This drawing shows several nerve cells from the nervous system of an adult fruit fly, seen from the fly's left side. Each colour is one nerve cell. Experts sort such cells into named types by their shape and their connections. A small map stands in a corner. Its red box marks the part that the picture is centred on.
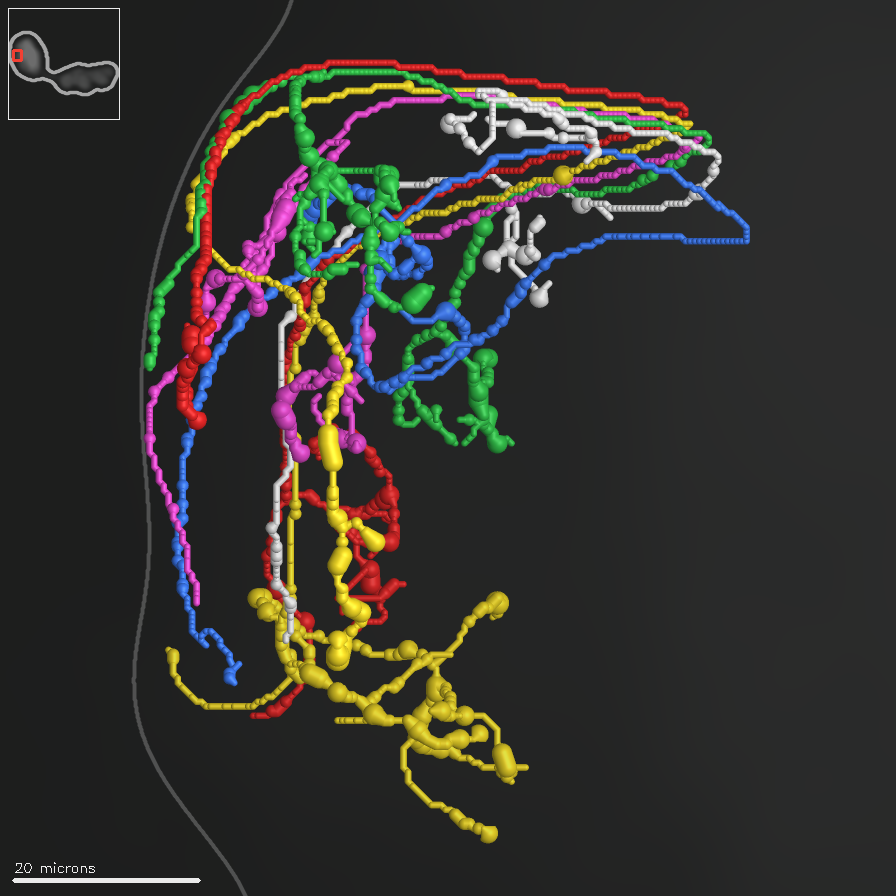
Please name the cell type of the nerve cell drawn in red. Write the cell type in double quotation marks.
"ORN_VA1d"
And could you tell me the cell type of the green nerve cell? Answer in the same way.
"ORN_DC1"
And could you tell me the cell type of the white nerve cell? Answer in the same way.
"ORN_DM3"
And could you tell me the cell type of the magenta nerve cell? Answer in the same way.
"ORN_DA2"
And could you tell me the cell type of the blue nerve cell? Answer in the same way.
"ORN_DM6"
